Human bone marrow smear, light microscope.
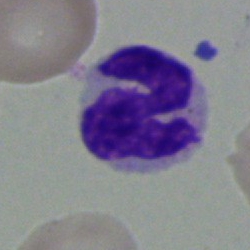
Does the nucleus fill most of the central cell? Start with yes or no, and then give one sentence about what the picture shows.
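Yes. The nucleus fills most of the cell.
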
